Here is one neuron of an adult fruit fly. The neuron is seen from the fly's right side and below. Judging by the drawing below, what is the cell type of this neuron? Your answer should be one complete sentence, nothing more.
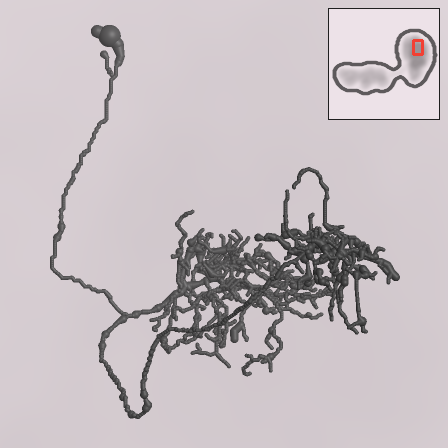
The single neuron here is of type hDeltaH.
